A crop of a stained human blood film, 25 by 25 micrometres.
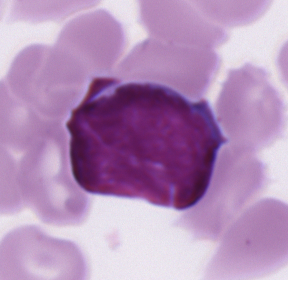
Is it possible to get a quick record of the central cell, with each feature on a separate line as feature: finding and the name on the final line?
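Shape: angular, with small pointed corners at upper left and upper right
Nucleus: a single unlobed mass, roughly squarish
Nuclear size: about 13 micrometres across, filling almost the whole cell
Granules: none visible
Kind: myeloblast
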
